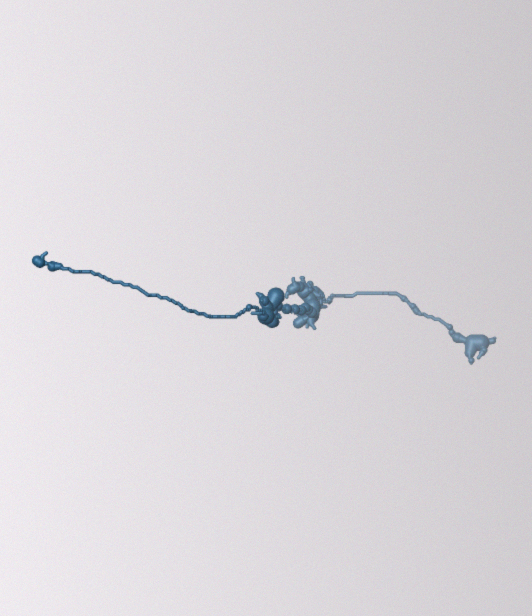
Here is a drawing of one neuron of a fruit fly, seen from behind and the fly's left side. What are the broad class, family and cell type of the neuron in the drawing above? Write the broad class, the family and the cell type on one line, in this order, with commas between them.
optic-lobe intrinsic neuron, Tm, Tm1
